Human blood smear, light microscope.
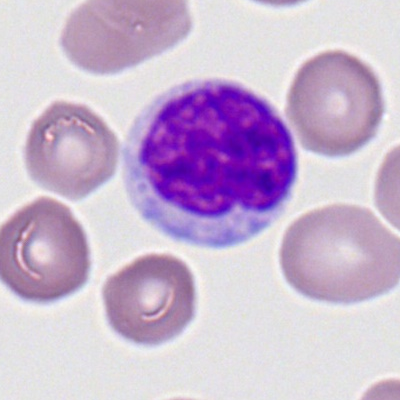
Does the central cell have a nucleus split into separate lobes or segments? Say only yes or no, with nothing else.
No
